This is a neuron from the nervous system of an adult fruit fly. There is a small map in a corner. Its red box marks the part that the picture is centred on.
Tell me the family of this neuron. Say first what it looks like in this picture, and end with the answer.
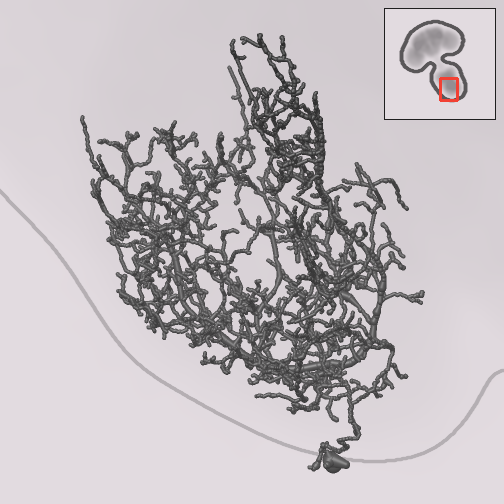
The picture shows more than a hundred branch ends. As drawn here it is taller than it is wide. This is a nerve-cord intrinsic neuron. The family is hemilineage 13A.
